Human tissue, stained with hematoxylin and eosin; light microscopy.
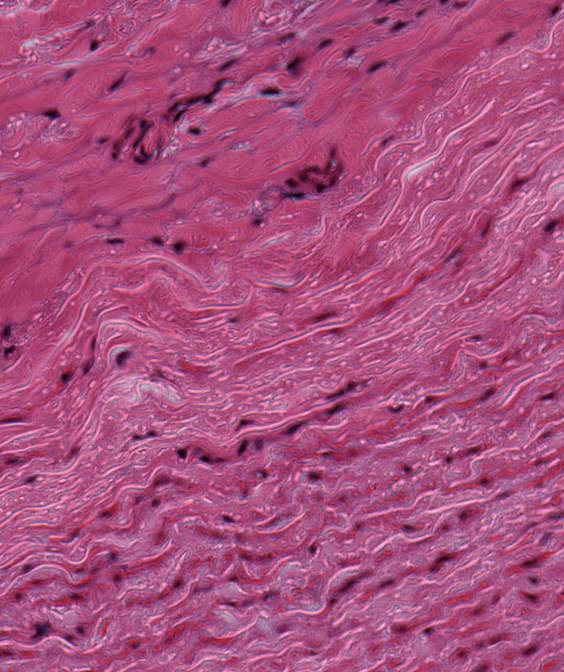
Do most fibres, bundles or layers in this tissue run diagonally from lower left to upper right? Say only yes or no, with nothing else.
Yes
